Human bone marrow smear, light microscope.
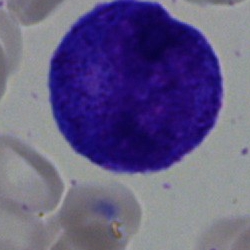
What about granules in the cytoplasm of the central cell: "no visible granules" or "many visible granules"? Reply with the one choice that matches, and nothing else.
No visible granules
